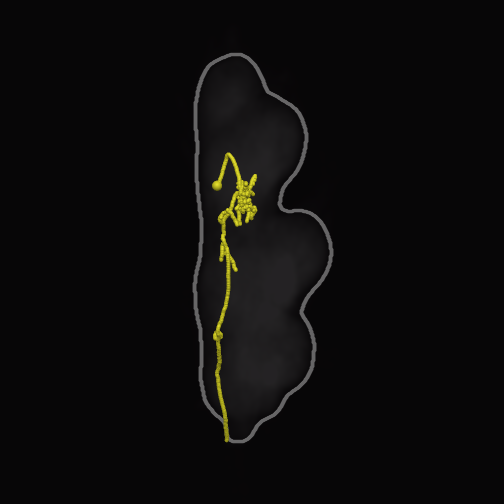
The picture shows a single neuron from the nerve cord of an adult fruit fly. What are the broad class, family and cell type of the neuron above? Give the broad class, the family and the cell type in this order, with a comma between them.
ascending neuron, hemilineage 19B, AN19B099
